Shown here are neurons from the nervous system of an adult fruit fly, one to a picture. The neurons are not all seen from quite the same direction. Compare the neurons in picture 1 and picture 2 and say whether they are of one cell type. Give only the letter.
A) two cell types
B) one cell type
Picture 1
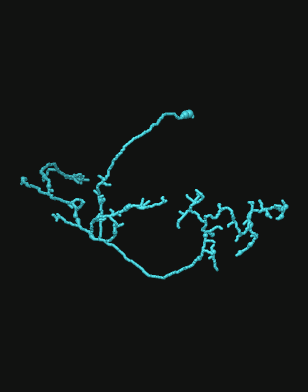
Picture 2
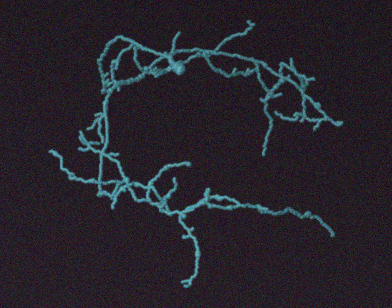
A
